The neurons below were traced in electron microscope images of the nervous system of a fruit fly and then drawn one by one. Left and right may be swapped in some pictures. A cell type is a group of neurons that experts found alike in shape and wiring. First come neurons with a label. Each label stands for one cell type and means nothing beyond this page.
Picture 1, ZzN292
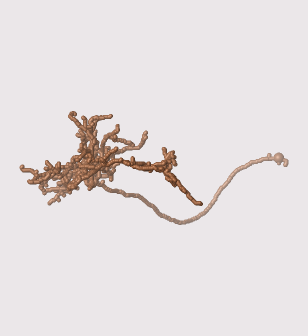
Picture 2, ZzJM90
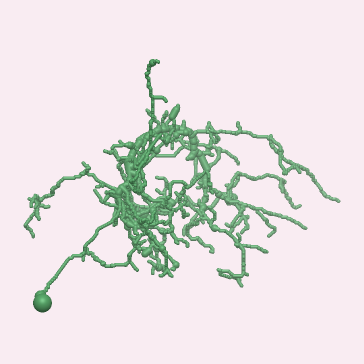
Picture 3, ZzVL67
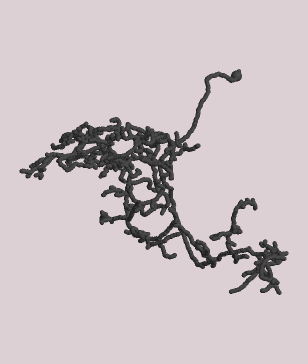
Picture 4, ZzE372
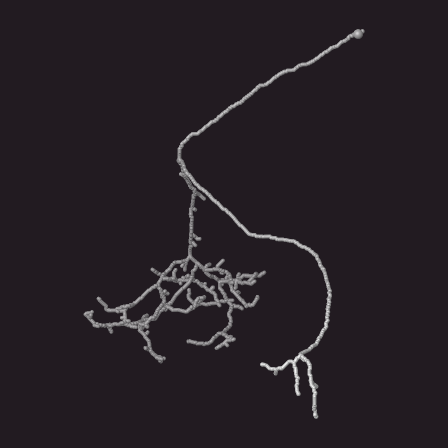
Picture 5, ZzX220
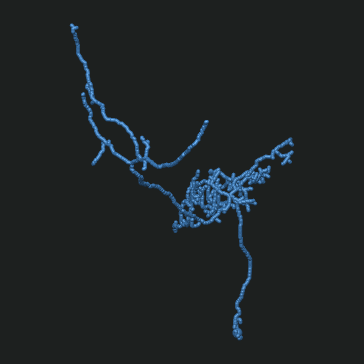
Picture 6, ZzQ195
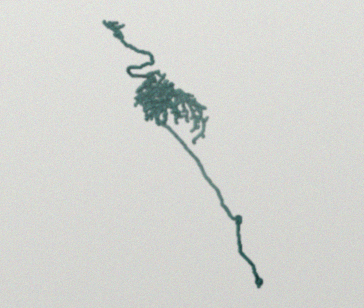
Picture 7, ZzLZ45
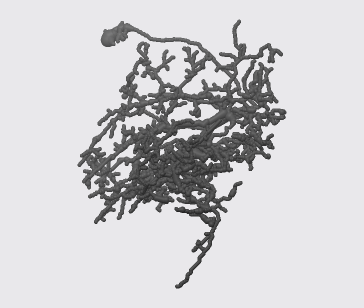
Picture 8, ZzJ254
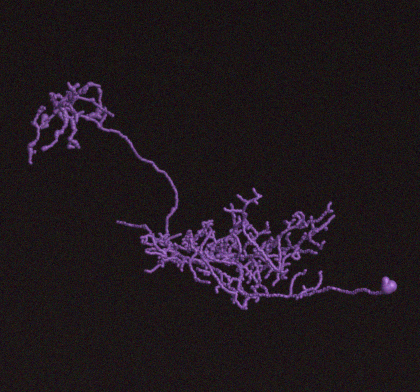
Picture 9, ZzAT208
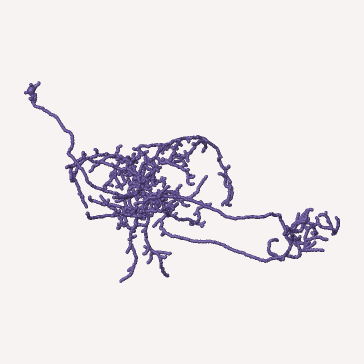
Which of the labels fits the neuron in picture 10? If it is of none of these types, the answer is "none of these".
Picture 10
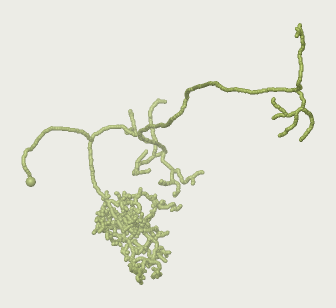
none of these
